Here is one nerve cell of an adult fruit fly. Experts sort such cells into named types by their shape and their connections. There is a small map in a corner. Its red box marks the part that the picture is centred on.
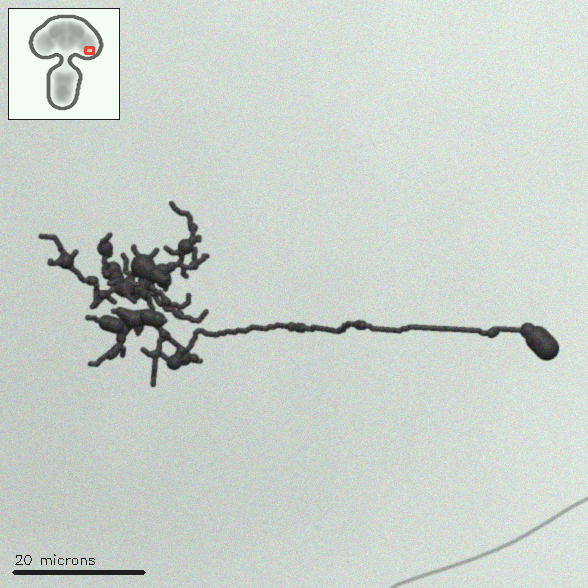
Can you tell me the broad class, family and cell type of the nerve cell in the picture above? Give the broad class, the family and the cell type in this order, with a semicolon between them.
optic-lobe intrinsic neuron; Dm; Dm8b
